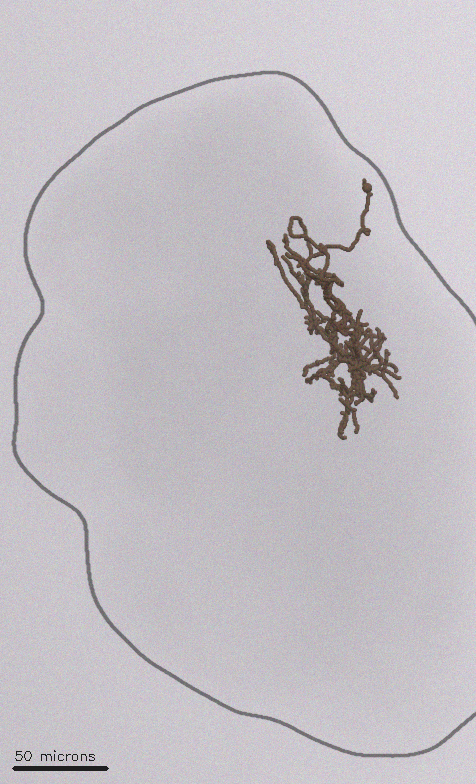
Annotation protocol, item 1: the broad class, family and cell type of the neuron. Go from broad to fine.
central-brain intrinsic neuron; hemilineage DM4_dorsal; PS107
